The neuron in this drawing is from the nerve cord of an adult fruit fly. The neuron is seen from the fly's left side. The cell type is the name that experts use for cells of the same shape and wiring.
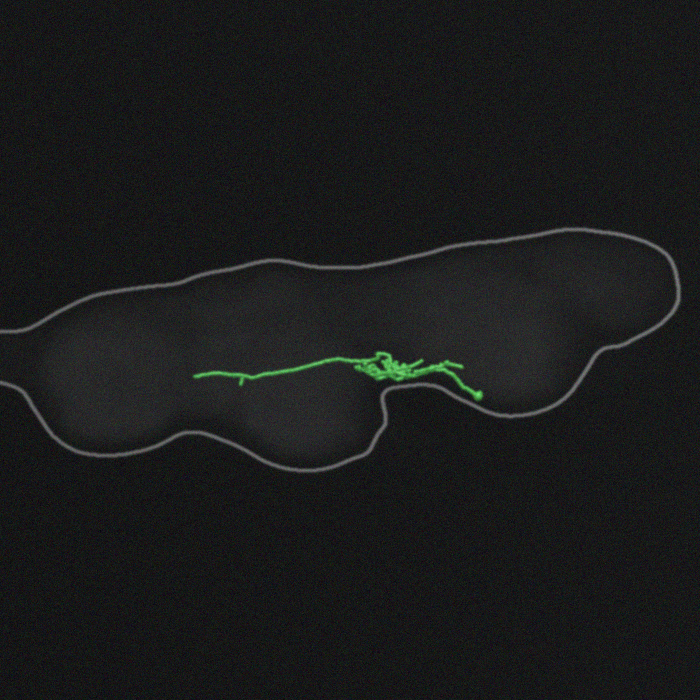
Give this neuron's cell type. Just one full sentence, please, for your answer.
This neuron belongs to the cell type IN10B050.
